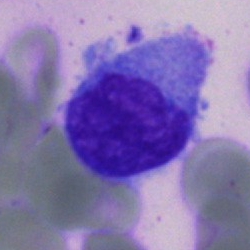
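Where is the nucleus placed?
Eccentrically, toward the lower left of the cell.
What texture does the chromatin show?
Mottled and patchy, in a nucleus stained deep purple.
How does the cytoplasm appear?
Blue, lying mainly to the upper right of the nucleus, with a ragged upper edge and small fragments just outside it.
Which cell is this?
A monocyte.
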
